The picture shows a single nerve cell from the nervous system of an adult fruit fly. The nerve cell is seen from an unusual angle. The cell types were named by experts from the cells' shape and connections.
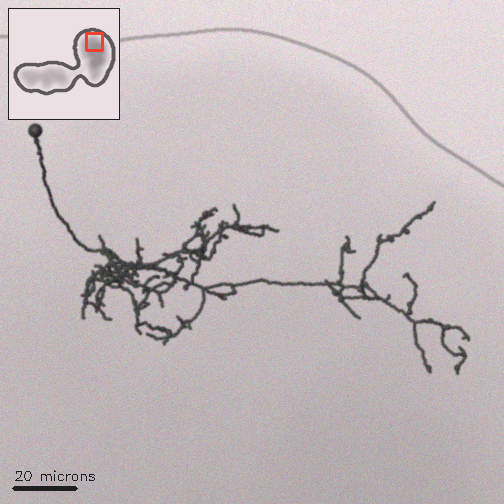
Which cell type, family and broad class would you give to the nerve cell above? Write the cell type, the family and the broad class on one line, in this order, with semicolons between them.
LHPV5g1_b; hemilineage DL2_dorsal; central-brain intrinsic neuron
